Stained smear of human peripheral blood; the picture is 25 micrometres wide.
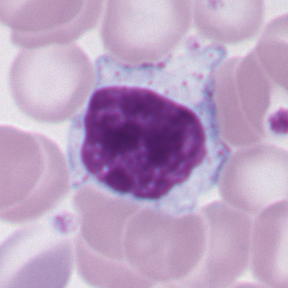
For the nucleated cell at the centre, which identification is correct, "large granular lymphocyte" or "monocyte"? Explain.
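It's a large granular lymphocyte. Its chromatin is dark purple and condensed into darker clumps.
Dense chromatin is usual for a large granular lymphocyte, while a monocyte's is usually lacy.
The cytoplasm is pale greyish-blue, with sparse fine red-purple granules.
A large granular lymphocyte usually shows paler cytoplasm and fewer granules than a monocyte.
The nucleus, about 11 by 9 micrometres, sits off-centre toward the lower left.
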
